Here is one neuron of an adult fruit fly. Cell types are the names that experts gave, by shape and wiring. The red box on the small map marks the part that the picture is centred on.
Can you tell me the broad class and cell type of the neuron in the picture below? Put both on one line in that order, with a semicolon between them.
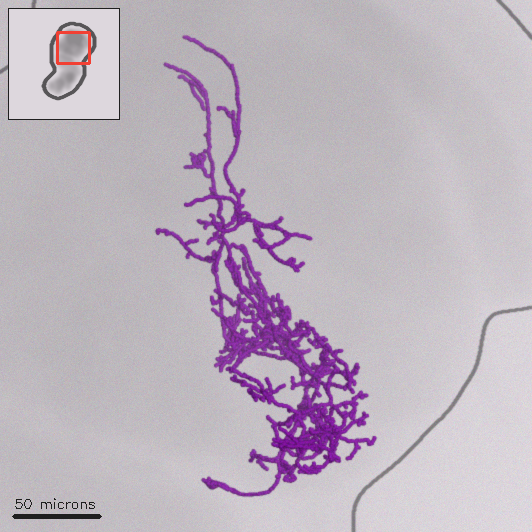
central-brain intrinsic neuron; GNG304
